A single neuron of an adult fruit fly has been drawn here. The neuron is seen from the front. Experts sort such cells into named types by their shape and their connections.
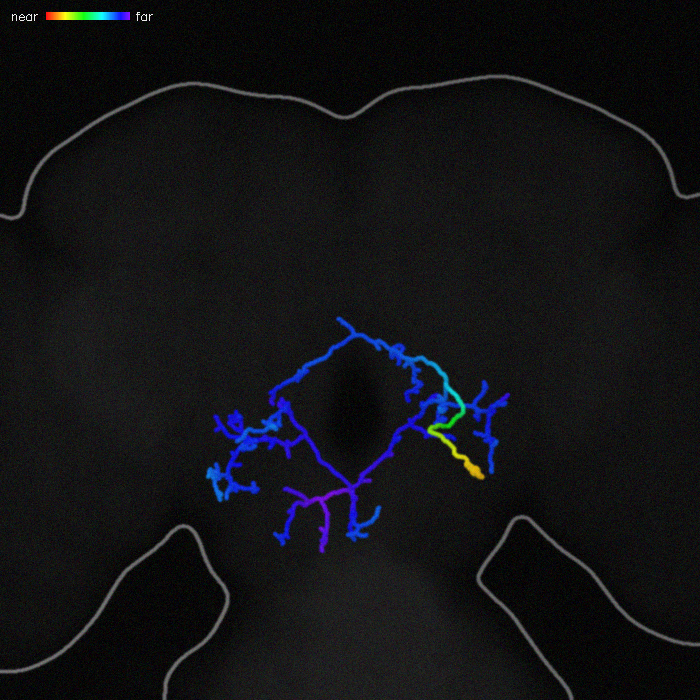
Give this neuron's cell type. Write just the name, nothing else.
PS324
